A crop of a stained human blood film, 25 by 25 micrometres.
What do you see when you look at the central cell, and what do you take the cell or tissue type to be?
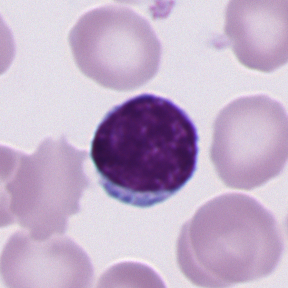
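The chromatin is dense and stains dark purple. Its texture is coarse and clumped, with small lighter patches lying between the clumps. The cytoplasm contains no vacuoles, and the cell surface carries no projections. This is a typical lymphocyte.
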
